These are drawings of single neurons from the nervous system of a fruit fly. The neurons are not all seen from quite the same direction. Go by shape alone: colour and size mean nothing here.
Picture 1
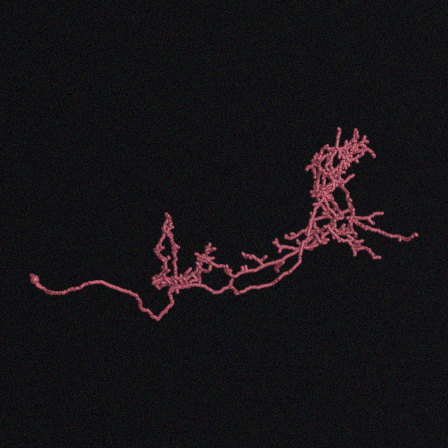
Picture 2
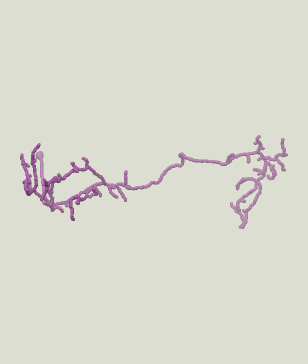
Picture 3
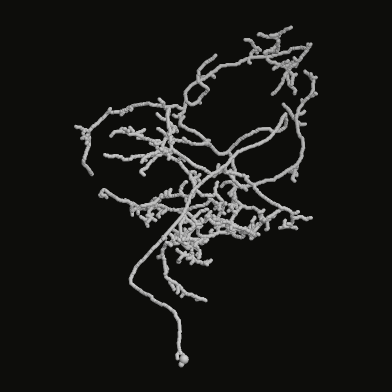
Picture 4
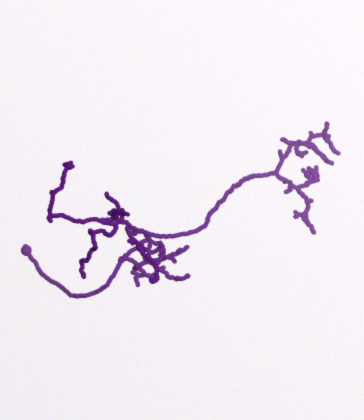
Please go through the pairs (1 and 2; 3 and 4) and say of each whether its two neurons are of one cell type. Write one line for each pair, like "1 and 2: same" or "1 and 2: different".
1 and 2: different
3 and 4: different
